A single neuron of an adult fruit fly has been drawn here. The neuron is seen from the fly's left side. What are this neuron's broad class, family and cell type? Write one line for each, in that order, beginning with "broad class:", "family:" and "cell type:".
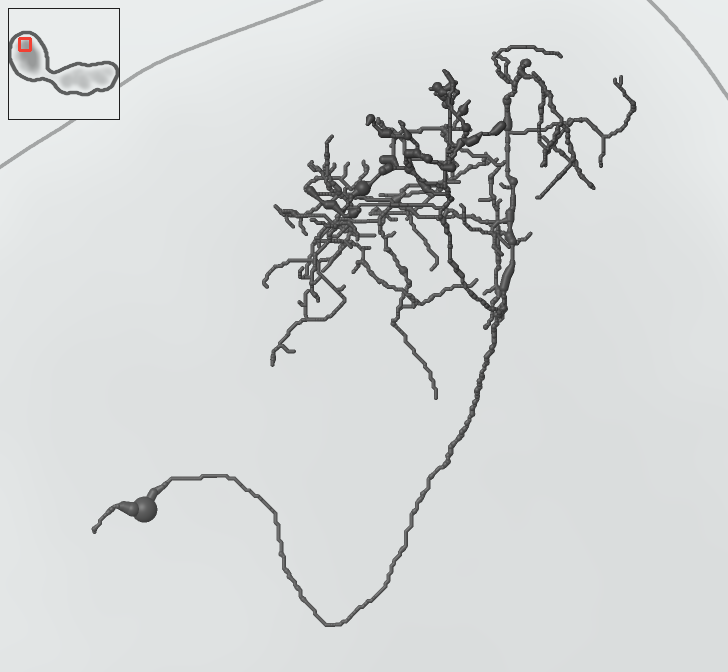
broad class: central-brain intrinsic neuron
family: hemilineage SLPal3_and_SLPal4_dorsal
cell type: CB1174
